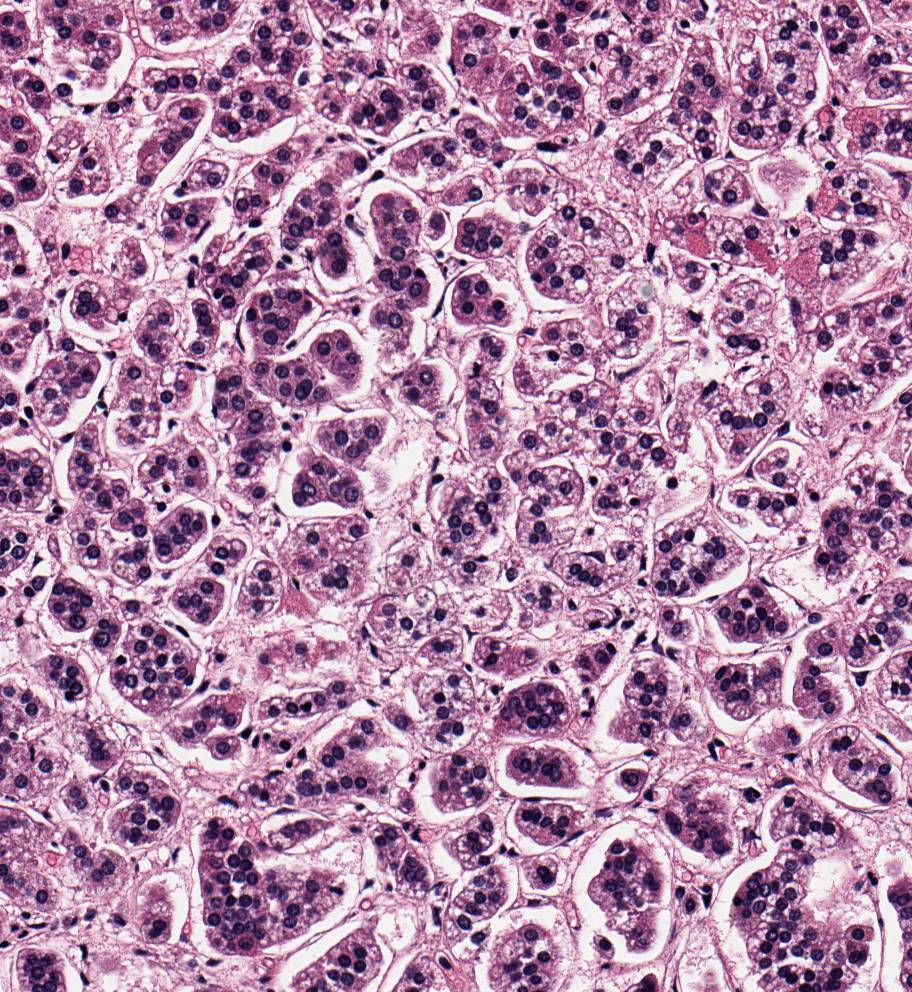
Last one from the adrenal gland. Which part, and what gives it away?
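Medulla is the part shown. On arrangement, small rounded nests between thin septa fill the field. On cytoplasm, it is pink-purple and granular, with finely vacuolated cells commonest toward the right half.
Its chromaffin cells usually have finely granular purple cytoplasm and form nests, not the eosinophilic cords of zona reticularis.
Cell borders are indistinct, and clear shrinkage clefts ring many nests.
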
